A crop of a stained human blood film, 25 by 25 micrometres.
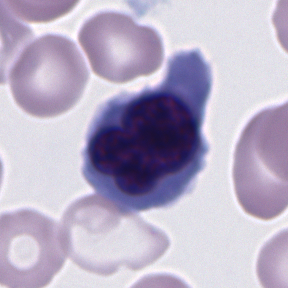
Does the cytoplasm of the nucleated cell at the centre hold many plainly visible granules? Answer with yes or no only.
No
